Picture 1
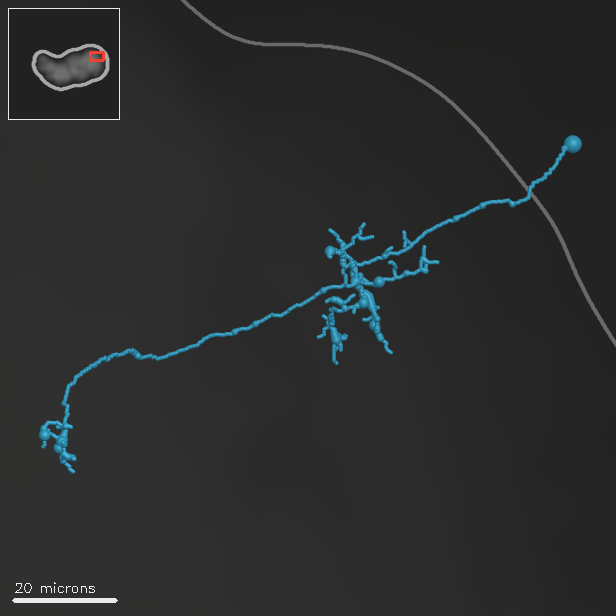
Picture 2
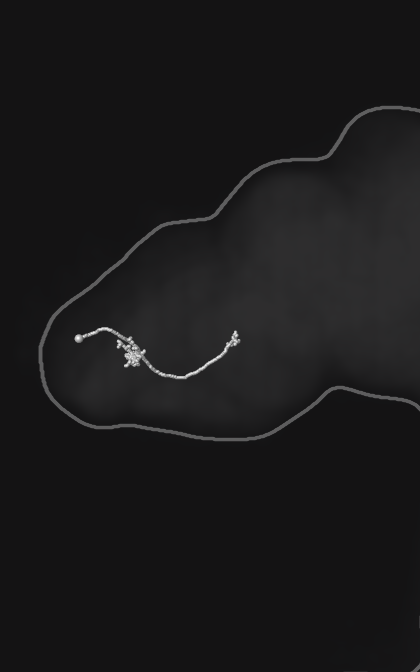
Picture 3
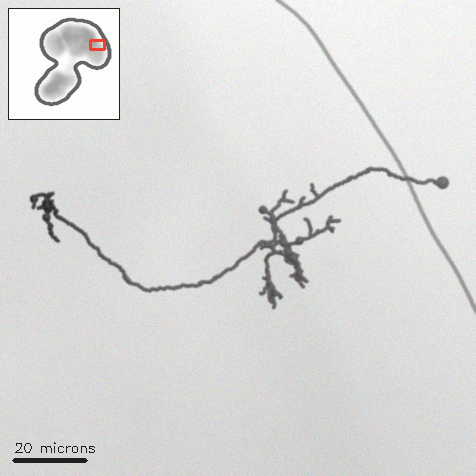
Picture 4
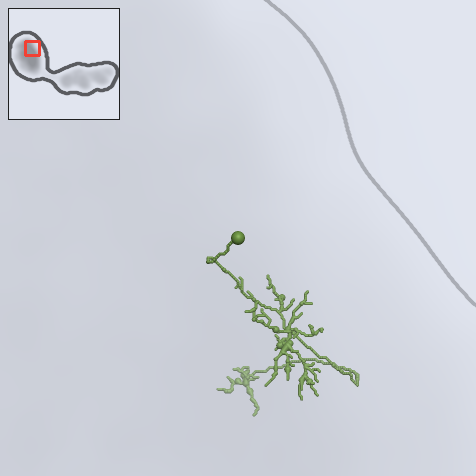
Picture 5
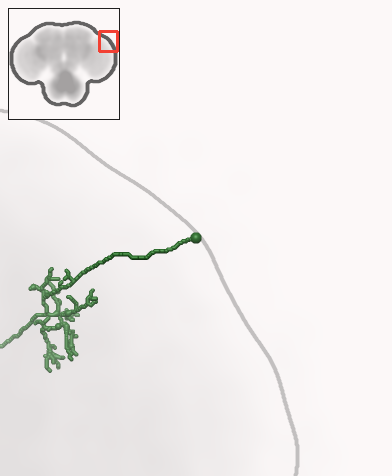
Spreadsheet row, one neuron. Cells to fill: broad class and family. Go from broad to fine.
optic-lobe intrinsic neuron; Tm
